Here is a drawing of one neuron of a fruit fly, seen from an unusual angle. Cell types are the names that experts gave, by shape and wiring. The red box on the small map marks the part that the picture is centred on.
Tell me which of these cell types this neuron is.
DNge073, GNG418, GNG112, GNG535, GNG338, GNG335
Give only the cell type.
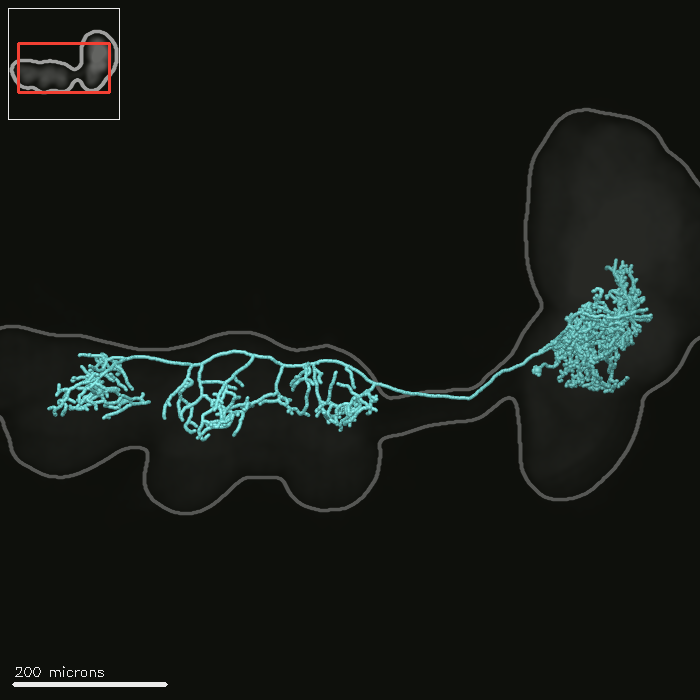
DNge073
